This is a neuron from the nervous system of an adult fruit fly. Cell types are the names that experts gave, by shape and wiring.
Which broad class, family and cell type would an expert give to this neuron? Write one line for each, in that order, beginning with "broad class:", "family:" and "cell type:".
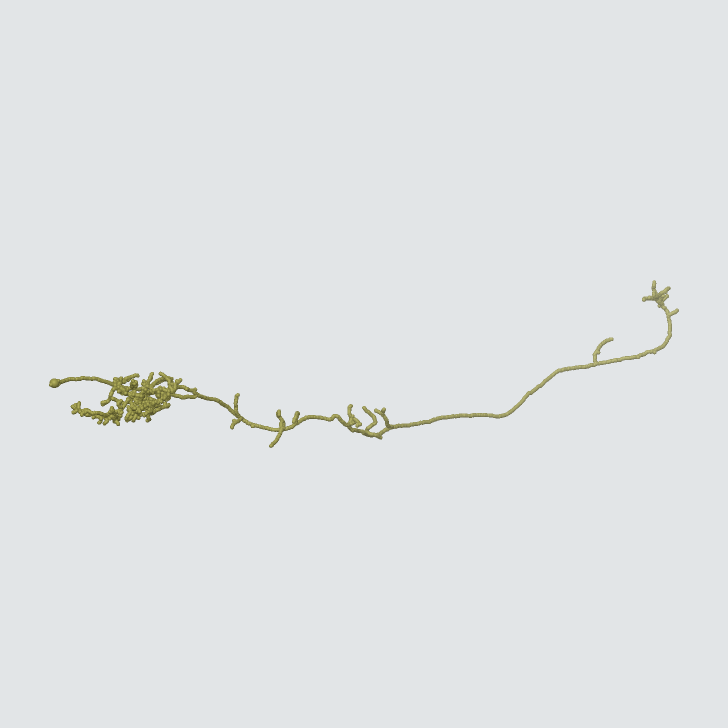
broad class: ascending neuron
family: hemilineage 12B
cell type: AN12B019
